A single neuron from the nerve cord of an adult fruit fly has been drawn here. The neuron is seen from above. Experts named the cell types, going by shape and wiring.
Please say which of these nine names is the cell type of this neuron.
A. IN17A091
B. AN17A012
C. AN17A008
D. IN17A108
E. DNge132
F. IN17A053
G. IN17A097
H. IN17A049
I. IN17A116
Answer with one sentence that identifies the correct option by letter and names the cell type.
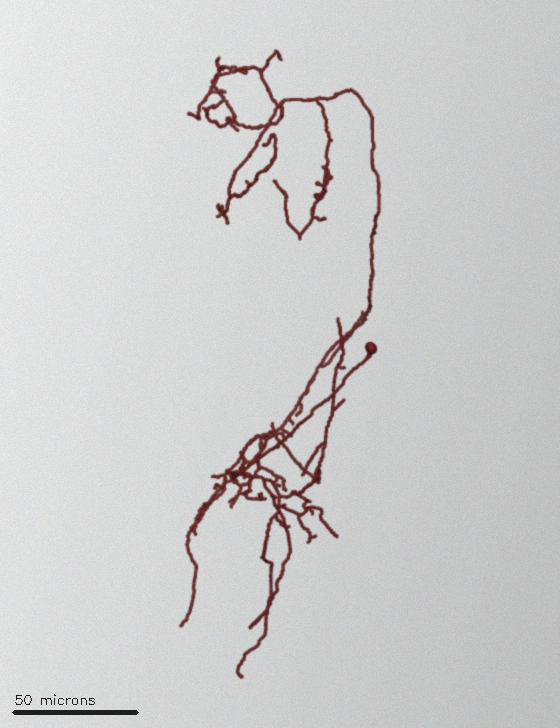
For the neuron, the cell type is IN17A091, which is option A.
